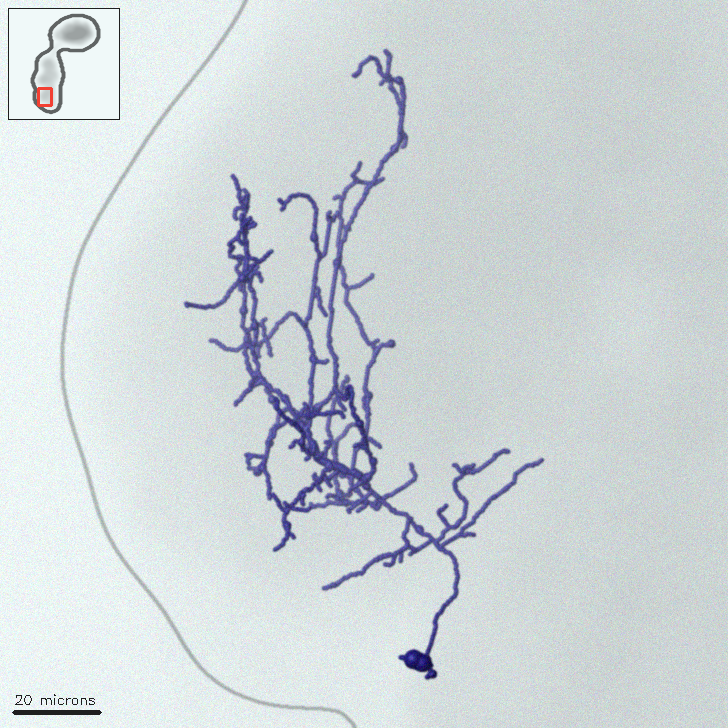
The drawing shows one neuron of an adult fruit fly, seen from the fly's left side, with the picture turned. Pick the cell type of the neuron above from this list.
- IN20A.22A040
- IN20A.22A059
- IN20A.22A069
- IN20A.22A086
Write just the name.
IN20A.22A059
